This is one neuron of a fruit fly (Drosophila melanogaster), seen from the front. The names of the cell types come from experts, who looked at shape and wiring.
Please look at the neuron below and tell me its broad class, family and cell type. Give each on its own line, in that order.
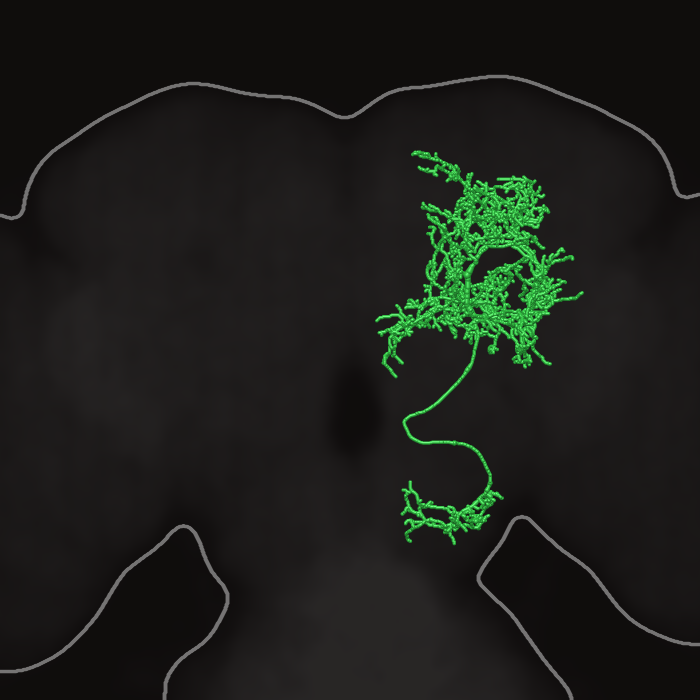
central-brain intrinsic neuron
hemilineage SMPpv2_ventral
CL311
